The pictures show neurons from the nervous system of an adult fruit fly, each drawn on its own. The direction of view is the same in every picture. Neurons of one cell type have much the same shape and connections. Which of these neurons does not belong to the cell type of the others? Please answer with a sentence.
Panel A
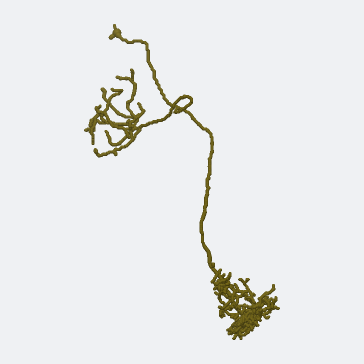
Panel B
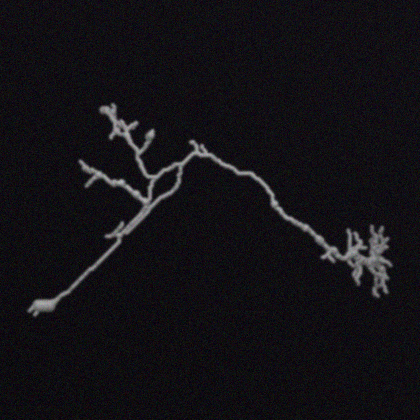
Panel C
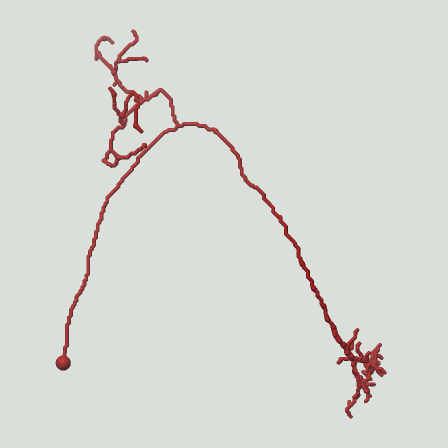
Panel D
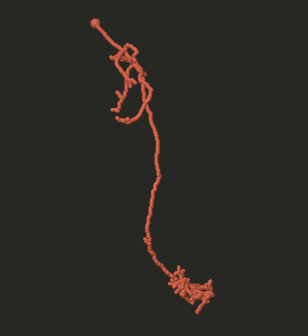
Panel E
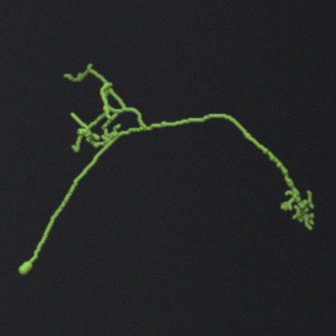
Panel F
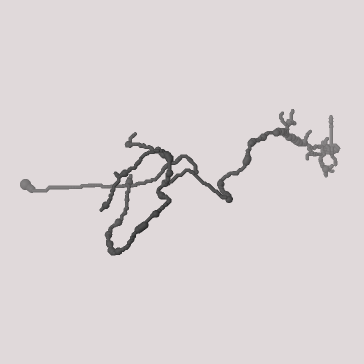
The neuron in panel A is of another cell type than the rest.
